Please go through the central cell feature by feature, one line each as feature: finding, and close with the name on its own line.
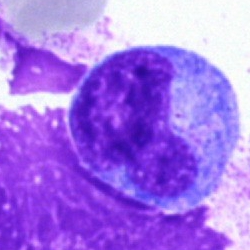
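Outline: smooth and round
Chromatin: dark purple, clumped in patches
Cytoplasm: pale greyish blue
Cytoplasm position: mostly on the right side, filling the nuclear notch
Name: monocyte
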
